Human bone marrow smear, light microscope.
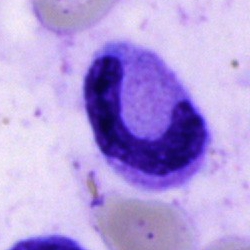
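Band neutrophil: the nucleus is curved into a C shape opening toward the upper right. No nucleoli are visible. The cytoplasm is pale lilac, without coarse dark granules.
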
